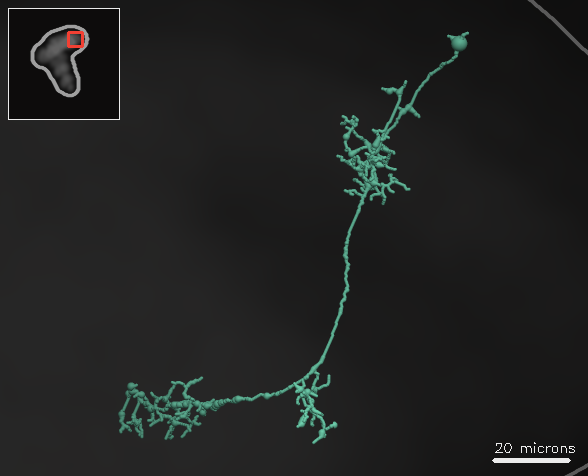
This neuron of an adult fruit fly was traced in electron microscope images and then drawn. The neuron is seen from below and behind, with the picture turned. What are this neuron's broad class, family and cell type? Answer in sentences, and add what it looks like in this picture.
This is an optic-lobe intrinsic neuron. Its family is TmY. Its cell type is TmY17. Its cell body lies at the upper right of the picture. By the scale bar it is about 110 microns tall in this view. The picture shows dozens of branch ends.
